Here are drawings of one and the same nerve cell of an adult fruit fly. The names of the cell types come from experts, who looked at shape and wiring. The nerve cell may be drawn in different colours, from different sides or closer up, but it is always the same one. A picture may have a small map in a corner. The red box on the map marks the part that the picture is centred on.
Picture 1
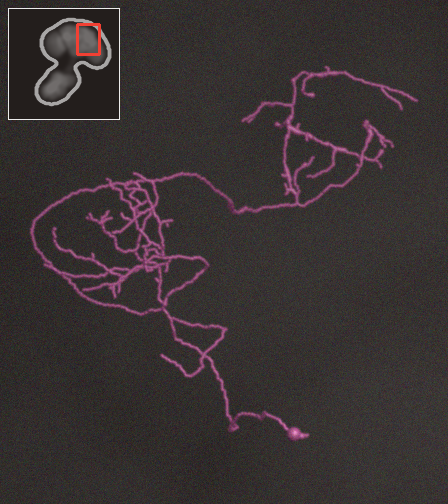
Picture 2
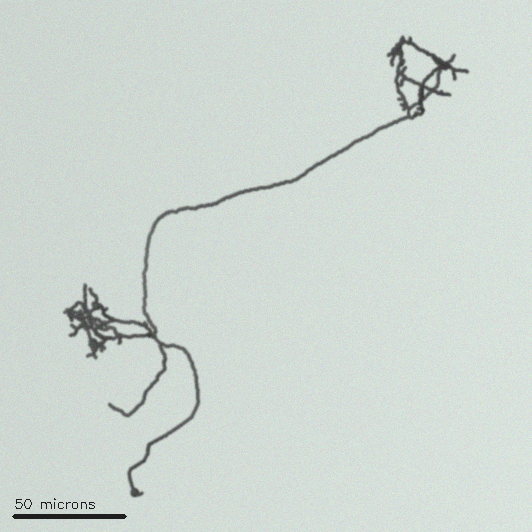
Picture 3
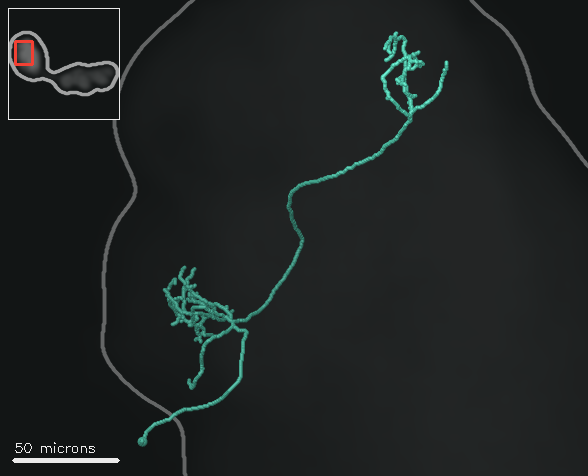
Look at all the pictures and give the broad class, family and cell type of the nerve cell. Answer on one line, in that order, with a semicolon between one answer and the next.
central-brain intrinsic neuron; hemilineage ALv1; DC4_vPN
